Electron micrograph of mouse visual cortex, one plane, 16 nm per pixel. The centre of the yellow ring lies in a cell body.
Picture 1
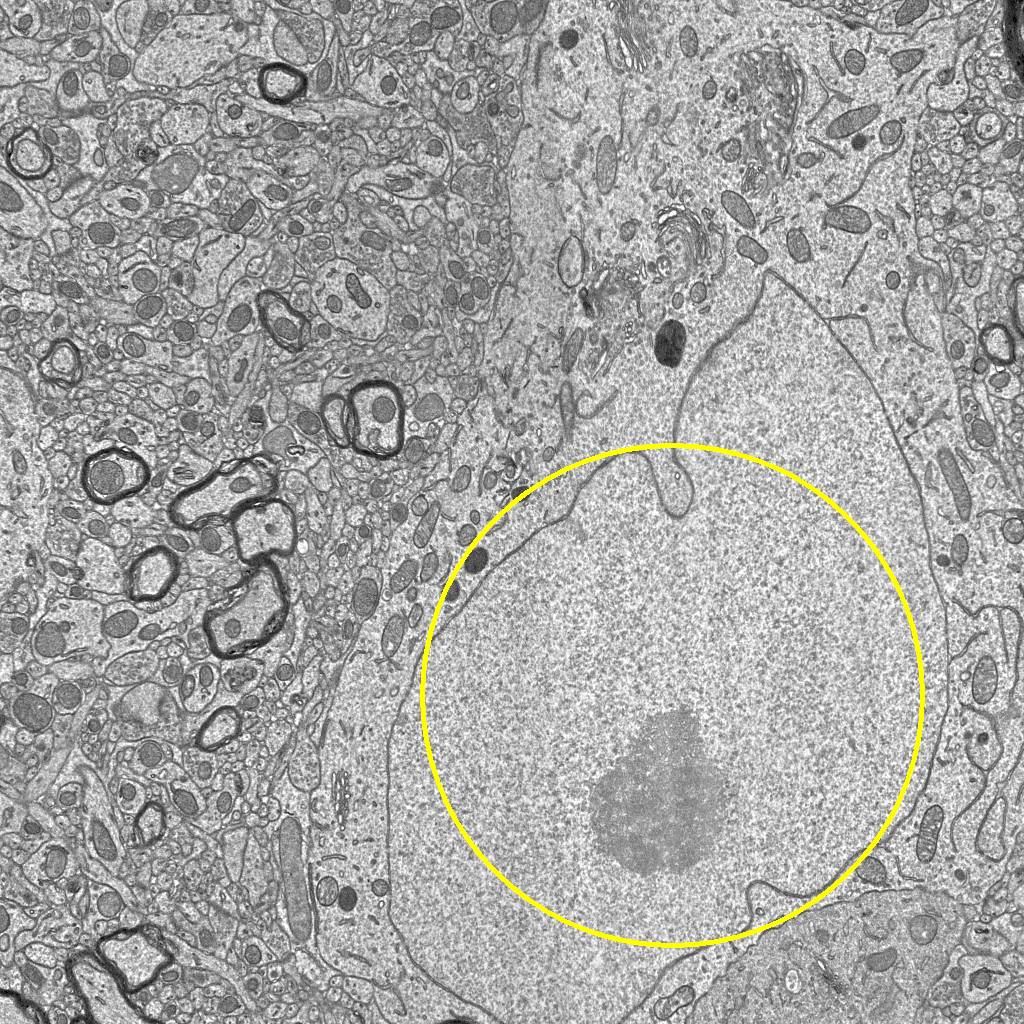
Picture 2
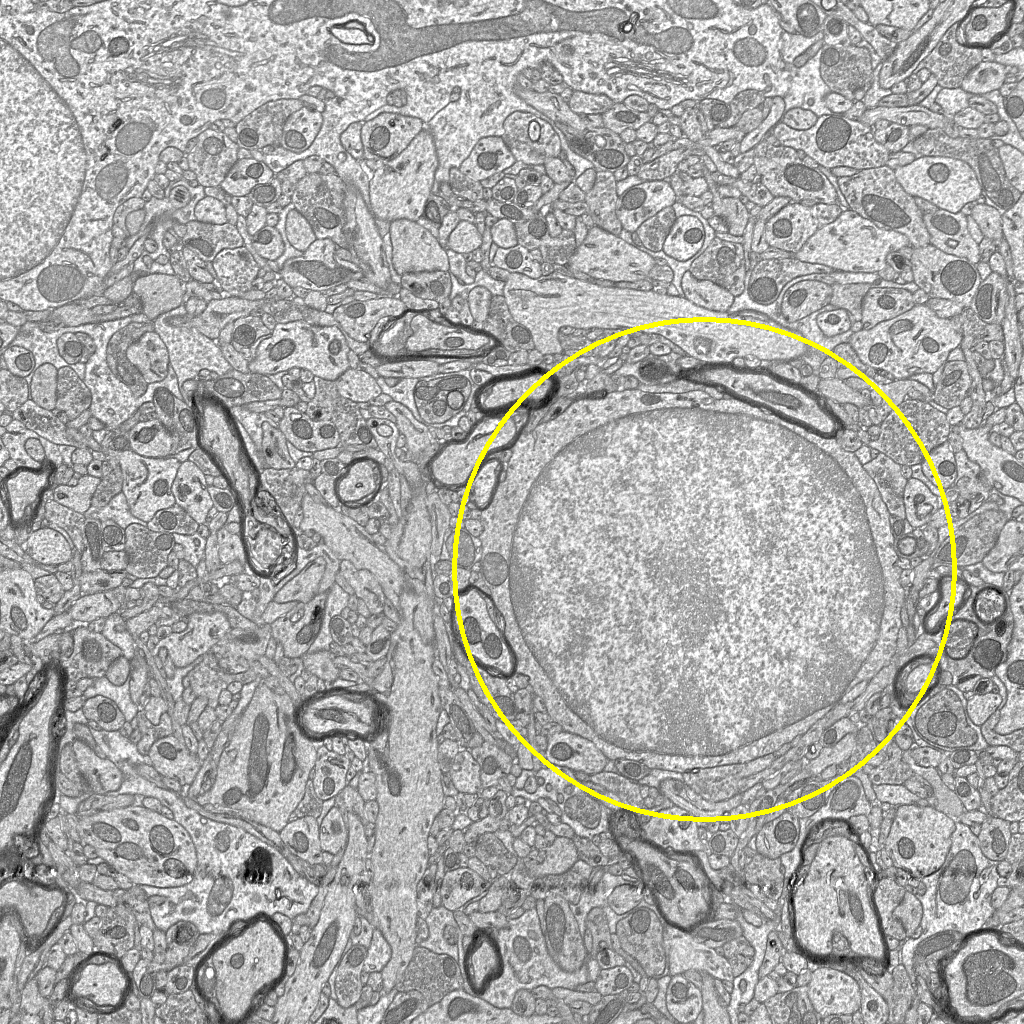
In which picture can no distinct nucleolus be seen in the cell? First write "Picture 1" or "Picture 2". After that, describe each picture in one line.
Picture 2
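Picture 1: A single large, dark, lobulated nucleolus lies below the centre of the nucleus.
Picture 2: No distinct nucleolus is seen in this section of the nucleus.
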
